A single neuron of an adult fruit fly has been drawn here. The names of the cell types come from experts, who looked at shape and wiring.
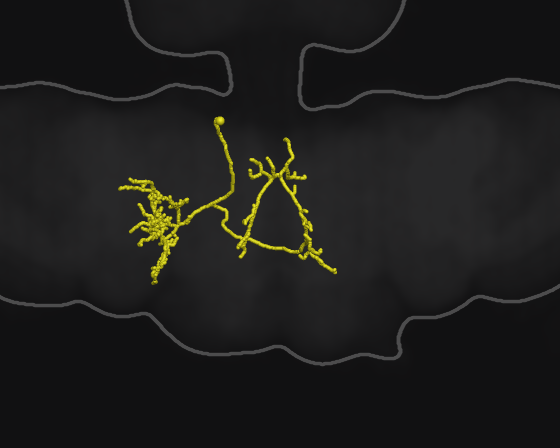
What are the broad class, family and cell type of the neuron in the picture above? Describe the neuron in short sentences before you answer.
The cell body is at the top of the picture. In this view it is wider than it is tall. It is a central-brain intrinsic neuron. The family is hemilineage DM5_central. Its cell type is PVLP144.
